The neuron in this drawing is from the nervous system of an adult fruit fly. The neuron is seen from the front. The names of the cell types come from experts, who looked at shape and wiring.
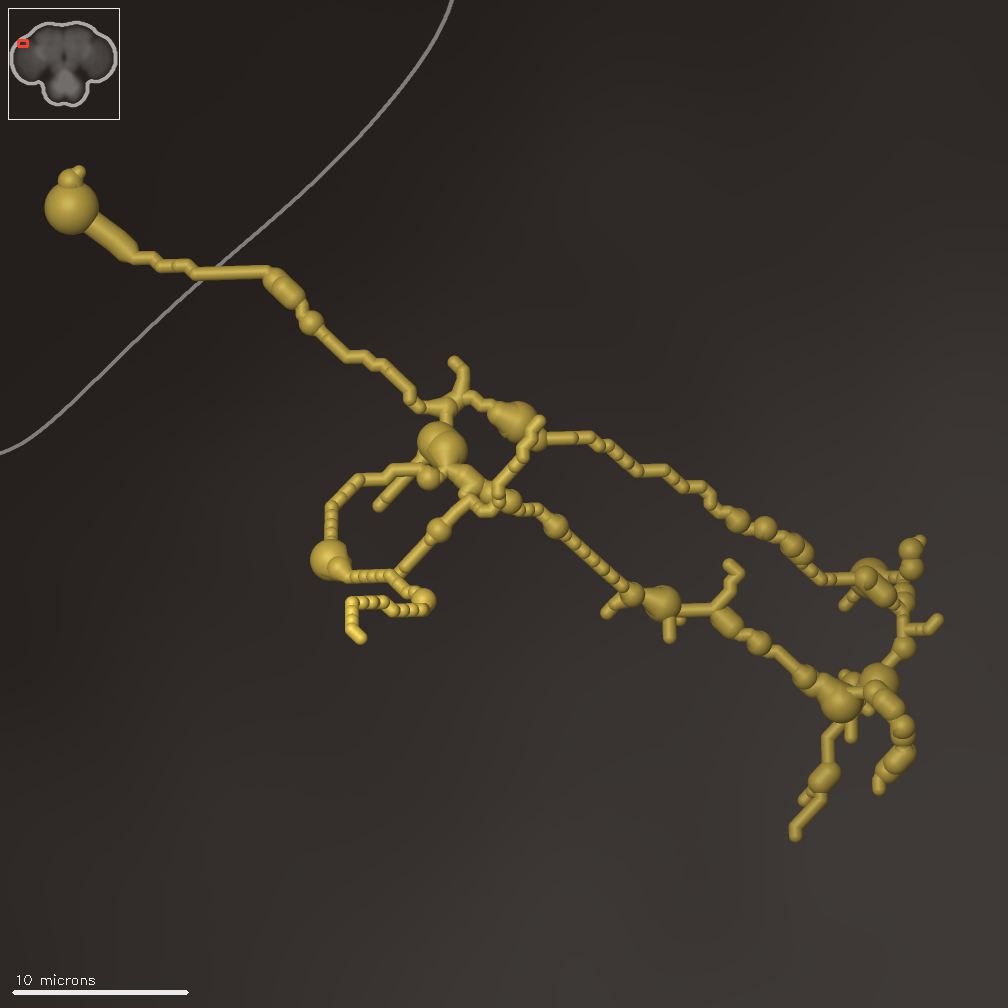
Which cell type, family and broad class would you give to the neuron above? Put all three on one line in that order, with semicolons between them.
Mi15; Mi; optic-lobe intrinsic neuron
